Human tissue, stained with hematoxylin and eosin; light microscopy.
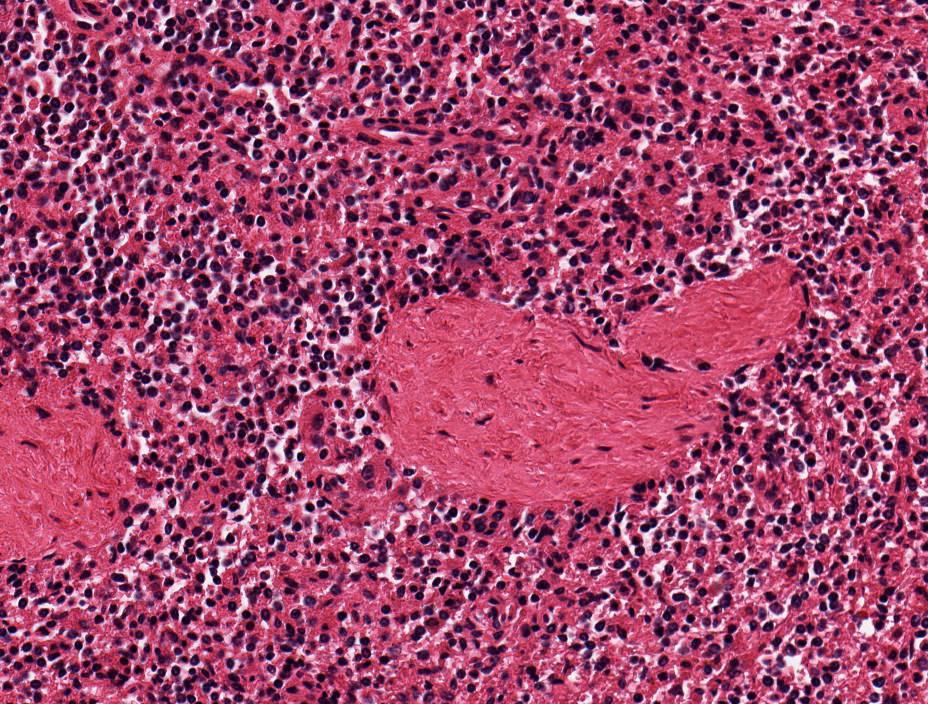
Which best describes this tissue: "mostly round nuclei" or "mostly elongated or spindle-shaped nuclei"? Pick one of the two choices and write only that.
Mostly round nuclei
